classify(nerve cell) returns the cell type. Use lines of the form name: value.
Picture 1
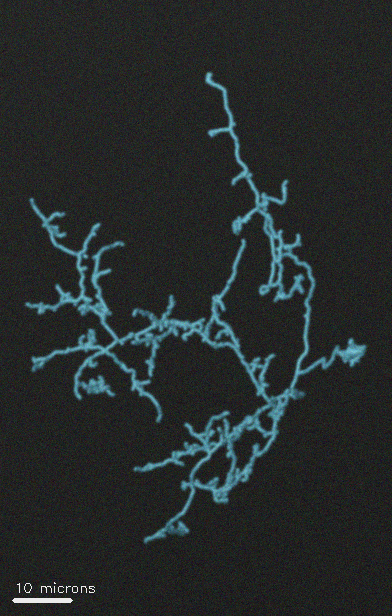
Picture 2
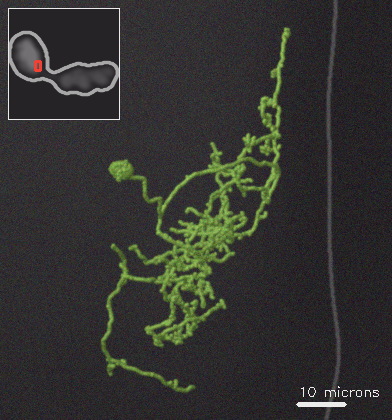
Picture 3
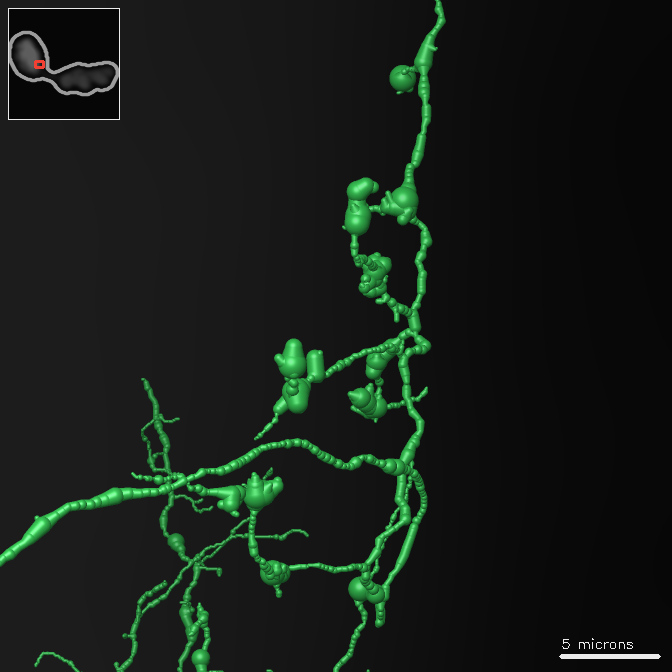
cell type: LPi3c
